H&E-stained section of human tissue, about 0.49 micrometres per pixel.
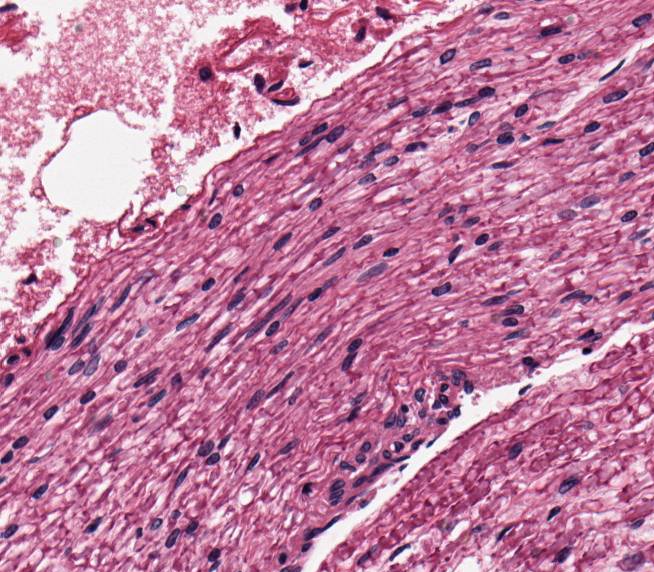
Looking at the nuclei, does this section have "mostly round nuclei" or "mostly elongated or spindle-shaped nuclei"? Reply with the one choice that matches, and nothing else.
Mostly elongated or spindle-shaped nuclei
